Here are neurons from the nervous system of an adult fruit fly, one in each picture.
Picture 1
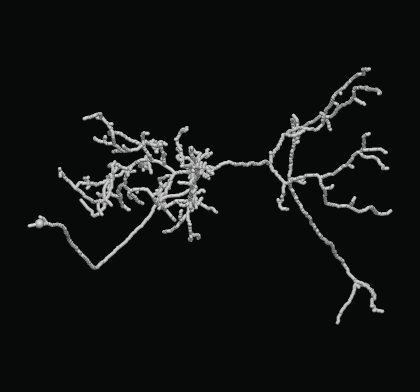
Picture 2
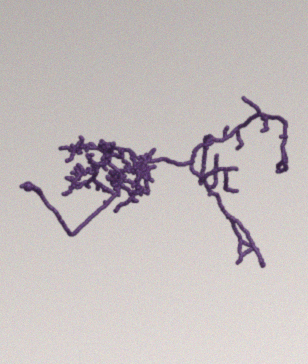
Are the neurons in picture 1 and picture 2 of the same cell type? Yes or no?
yes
